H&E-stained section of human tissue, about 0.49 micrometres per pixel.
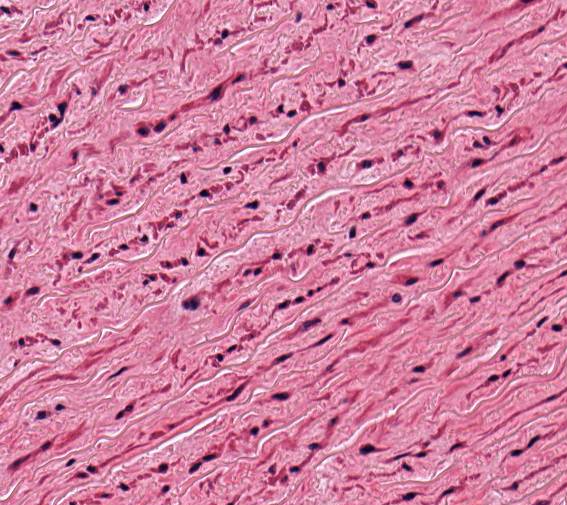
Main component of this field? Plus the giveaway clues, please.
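Step one, the name: the field shows the tunica media of an artery. Step two, the layout: across the whole field the fibres run in parallel, wavy bands diagonally from lower left to upper right.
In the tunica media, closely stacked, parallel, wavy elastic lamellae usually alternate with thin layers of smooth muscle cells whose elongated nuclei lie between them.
Step three, the nuclei: they are small, dark and elongated, their long axes aligned with the fibres. Step four, the gaps: narrow white wavy clefts lie between the fibre bundles, parallel to them.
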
